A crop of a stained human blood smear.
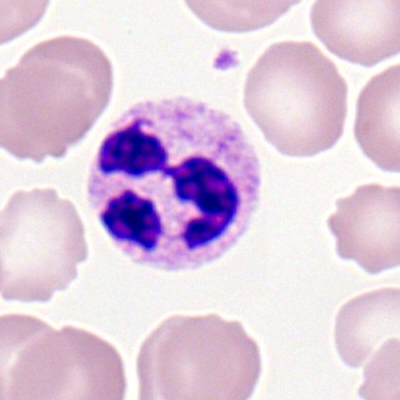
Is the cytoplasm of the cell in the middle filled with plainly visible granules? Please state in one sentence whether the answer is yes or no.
Yes, the cytoplasm of this cell holds many visible granules.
